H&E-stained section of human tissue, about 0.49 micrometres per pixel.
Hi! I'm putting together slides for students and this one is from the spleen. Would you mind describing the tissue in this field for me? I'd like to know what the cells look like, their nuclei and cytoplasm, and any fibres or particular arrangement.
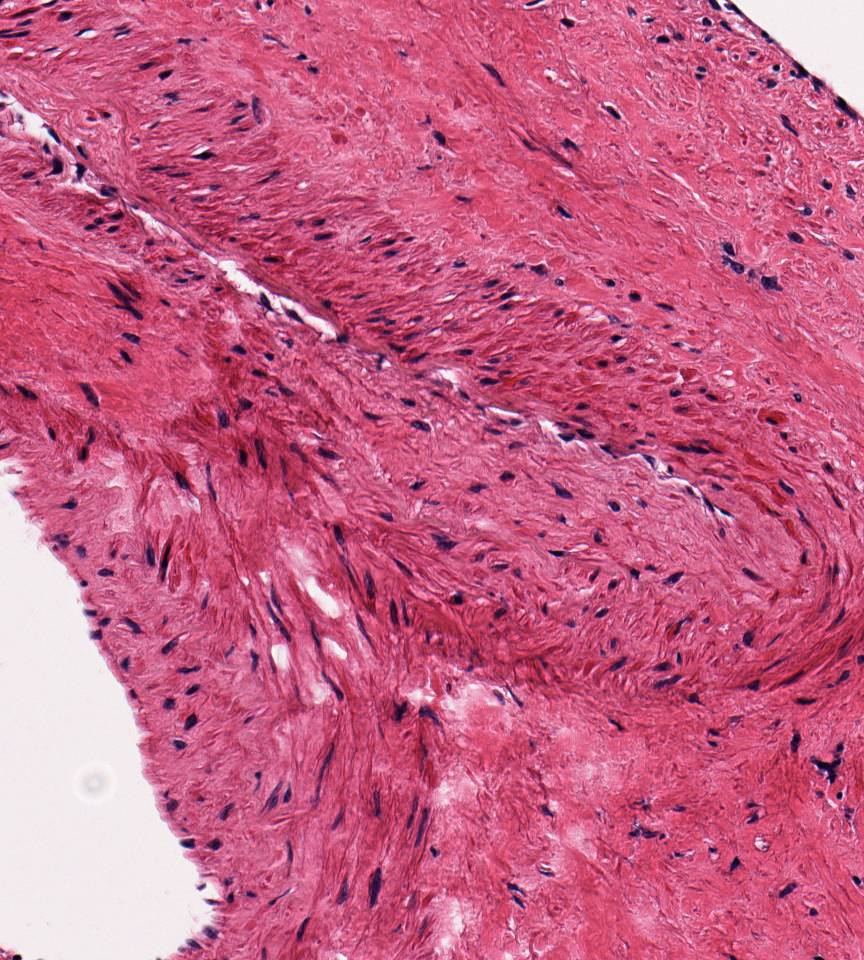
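A broad, dense pink band crosses from upper left to lower right, with empty white space beyond. Between nuclei it's strongly eosinophilic, finely fibrillar. Narrow white slits run along its upper left part, parallel to the fibres.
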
